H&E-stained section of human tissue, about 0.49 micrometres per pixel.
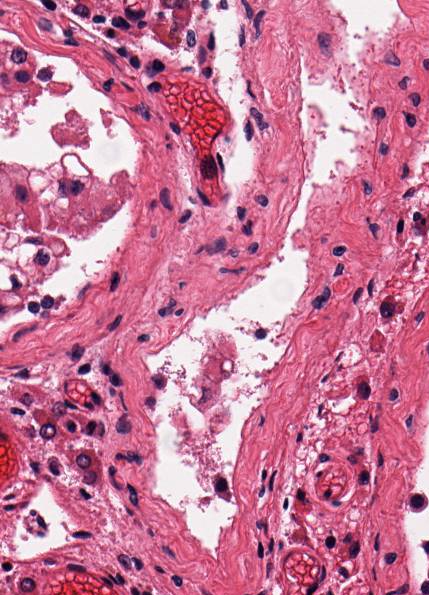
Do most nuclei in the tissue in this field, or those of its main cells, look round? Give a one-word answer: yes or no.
No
